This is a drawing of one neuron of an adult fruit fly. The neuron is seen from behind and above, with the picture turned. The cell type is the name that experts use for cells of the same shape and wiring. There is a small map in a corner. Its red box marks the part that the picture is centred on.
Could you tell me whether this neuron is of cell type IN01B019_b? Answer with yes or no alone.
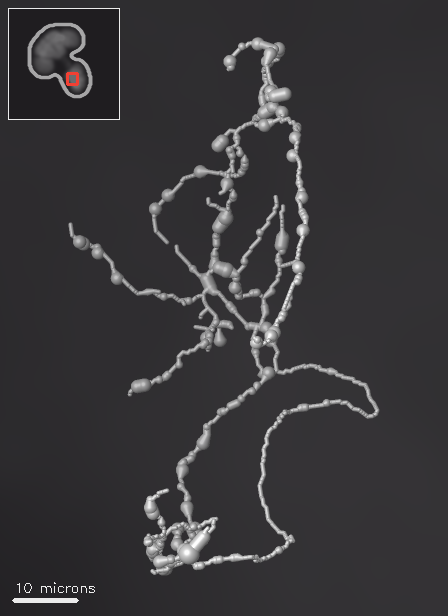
no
